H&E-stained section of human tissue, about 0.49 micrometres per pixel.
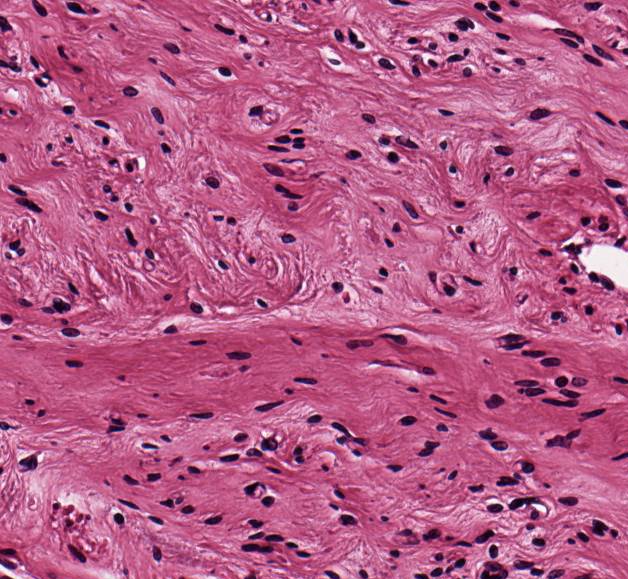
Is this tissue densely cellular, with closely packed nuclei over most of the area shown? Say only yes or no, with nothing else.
No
